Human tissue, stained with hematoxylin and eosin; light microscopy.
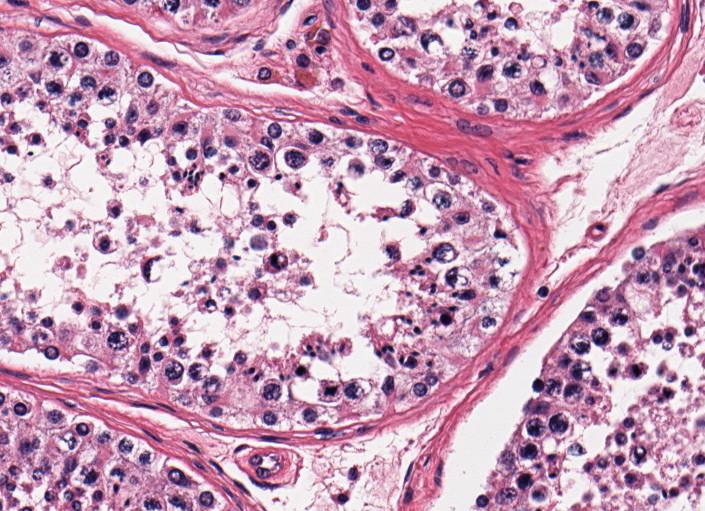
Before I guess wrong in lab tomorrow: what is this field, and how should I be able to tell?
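Seminiferous tubule: one large cross-section fills the centre, parts of others sit at edges and corners. Walls: thick pink fibrous bands with flattened, elongated nuclei. Lining: many layers of rounded cells, not one; large cells have big round nuclei with coarse, clumped dark chromatin.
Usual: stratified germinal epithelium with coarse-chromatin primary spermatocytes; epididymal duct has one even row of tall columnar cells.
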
